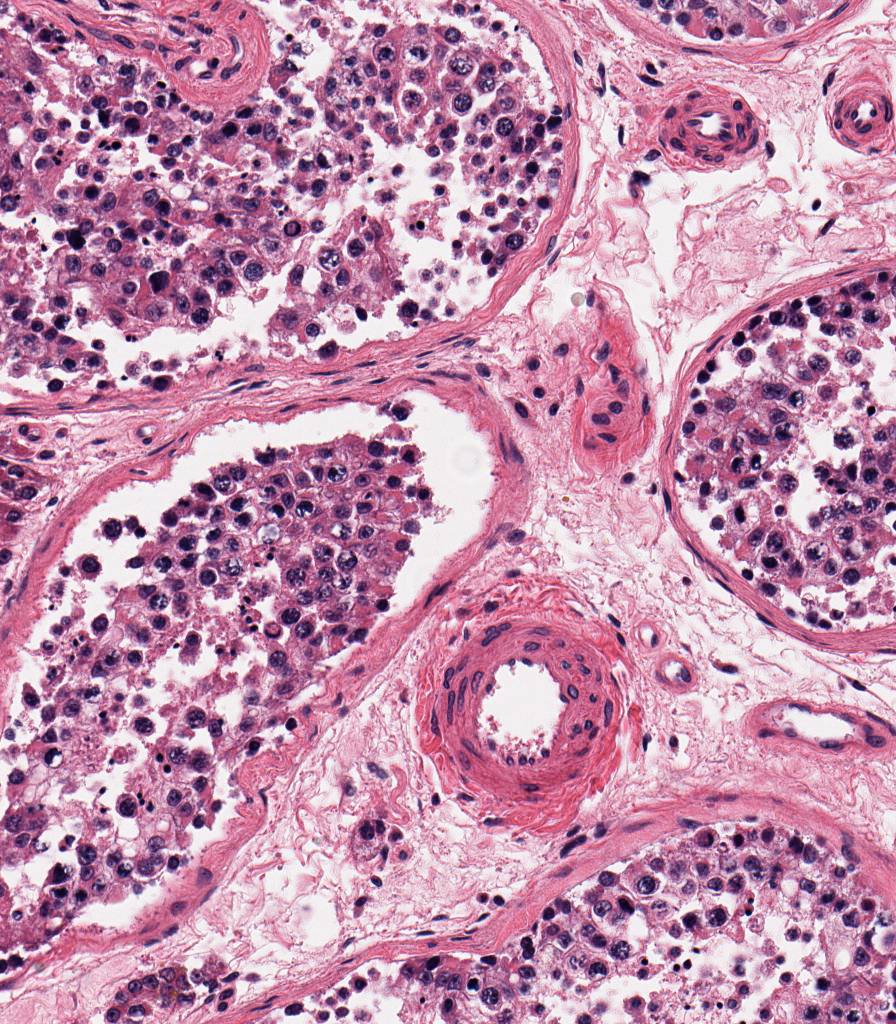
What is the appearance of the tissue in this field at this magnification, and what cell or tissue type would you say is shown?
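Large rounded to oval tubules, cut across, are separated by bands of interstitial tissue. Loosely cohesive round cells fill them, many with large round nuclei and coarse clumped chromatin. Many small dense dark-staining nuclei lie among the larger cells. Between the tubules, the interstitial tissue is loose, pale pink and fibrillar, with sparse nuclei. This is testis.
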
